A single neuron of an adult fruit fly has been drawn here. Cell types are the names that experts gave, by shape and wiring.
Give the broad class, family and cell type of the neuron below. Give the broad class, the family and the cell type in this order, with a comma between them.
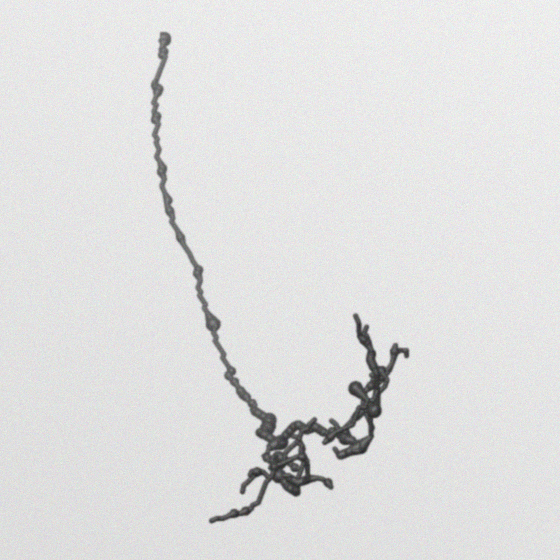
sensory neuron entering the nerve cord, class gustatory, LgLG1a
